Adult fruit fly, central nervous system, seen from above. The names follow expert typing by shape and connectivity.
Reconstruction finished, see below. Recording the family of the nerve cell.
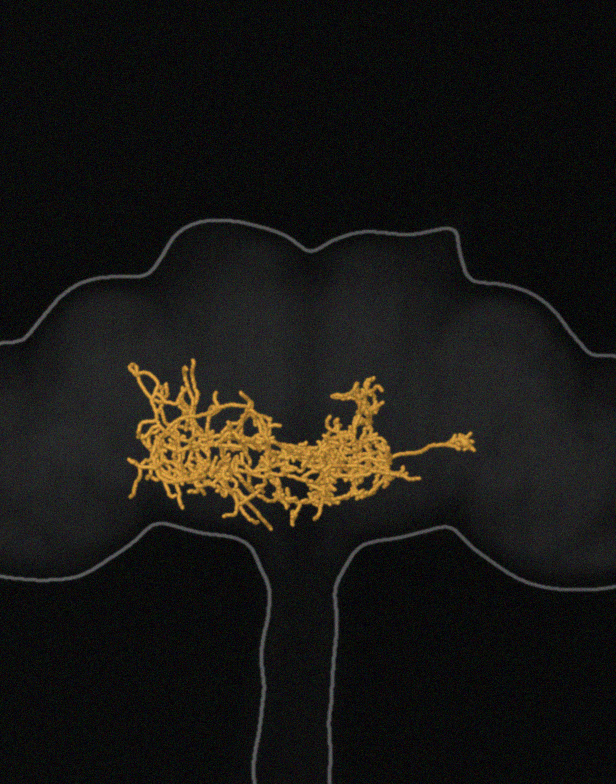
hemilineage LB7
